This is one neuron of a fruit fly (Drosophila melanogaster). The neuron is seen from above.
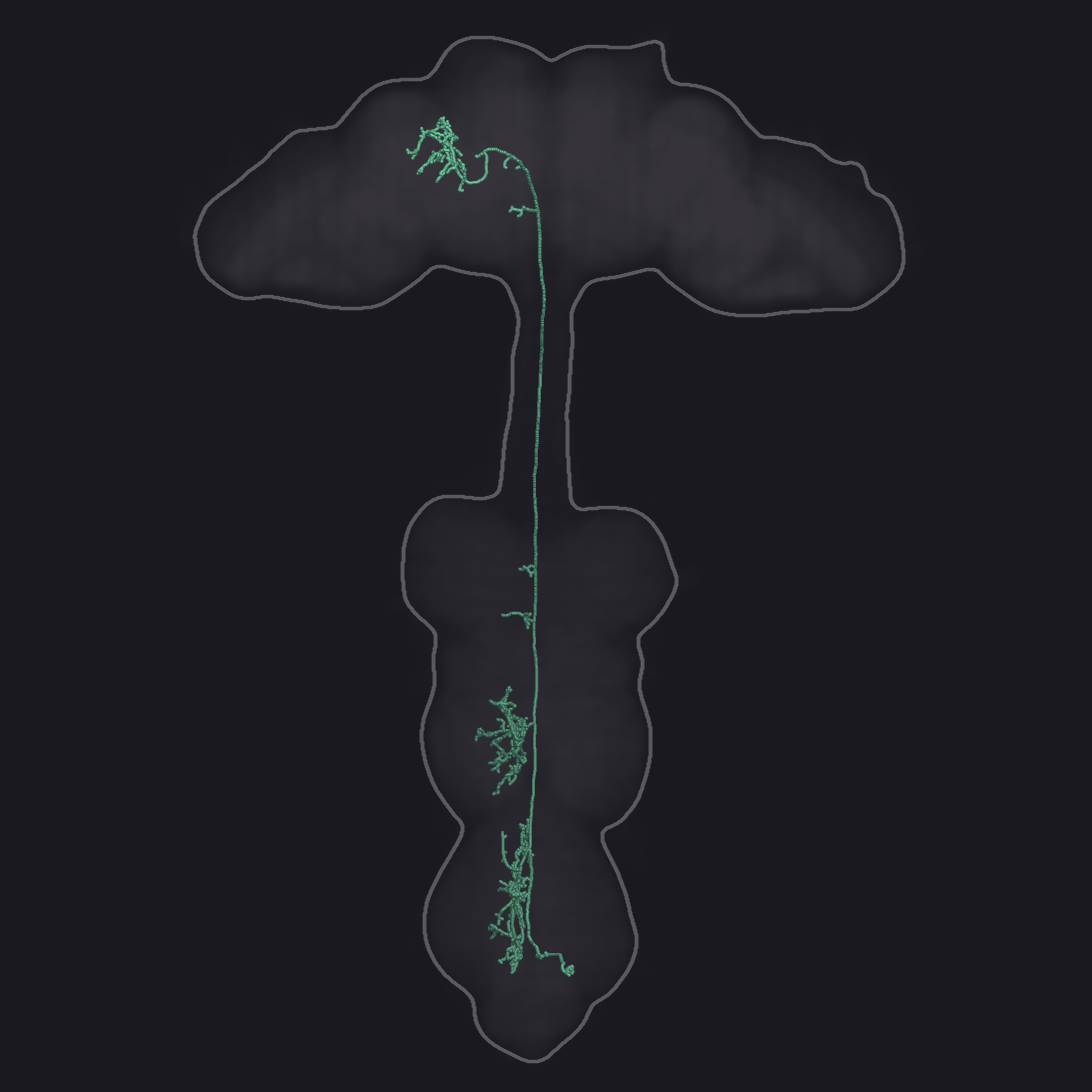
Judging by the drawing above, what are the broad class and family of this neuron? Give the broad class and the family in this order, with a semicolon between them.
ascending neuron; hemilineage 09B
